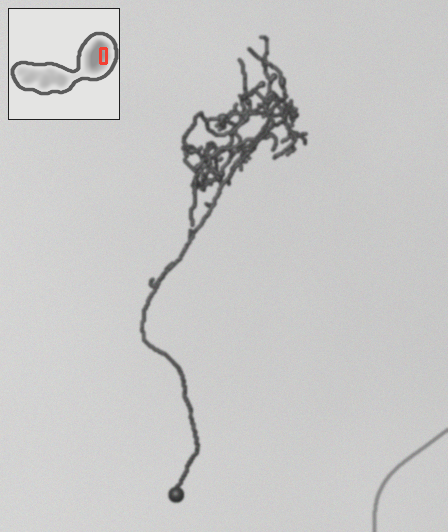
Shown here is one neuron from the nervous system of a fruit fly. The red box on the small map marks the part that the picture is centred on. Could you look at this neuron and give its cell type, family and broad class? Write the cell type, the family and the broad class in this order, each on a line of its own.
CB1705
hemilineage LALa1_anterior
central-brain intrinsic neuron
